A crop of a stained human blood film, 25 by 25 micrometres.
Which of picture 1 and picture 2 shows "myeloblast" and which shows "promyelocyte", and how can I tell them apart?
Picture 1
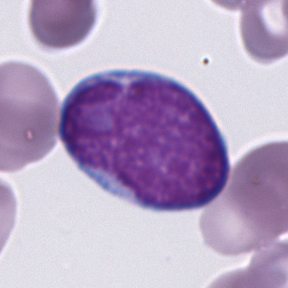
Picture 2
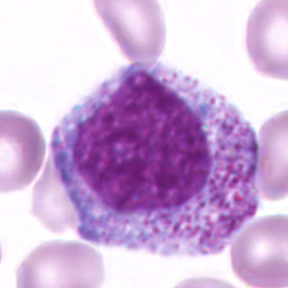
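Picture 1: myeloblast. Picture 2: promyelocyte. Picture 1: smooth oval outline, no surface projections; cell about 16 by 11 micrometres, nucleus about 16 by 10 micrometres, filling about 90% of the cell's area. Chromatin finely granular and evenly spread, no coarse clumps; a paler, bluish rounded patch in the upper left of the nucleus. Blue cytoplasm only a thin rim, widest at lower left. Picture 2: nucleus off-centre toward the upper left, leaving a wider cytoplasm band to the right and below. Cytoplasm pale lilac-blue, holding many fine reddish-purple granules, most crowded on the right side.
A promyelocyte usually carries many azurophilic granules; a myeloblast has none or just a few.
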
